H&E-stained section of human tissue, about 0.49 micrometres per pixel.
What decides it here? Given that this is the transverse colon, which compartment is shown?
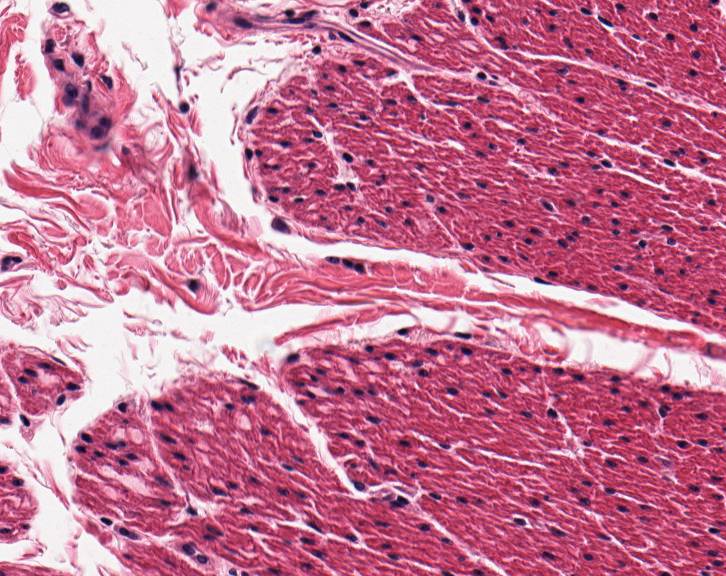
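Smooth muscle: two large bundles, upper right and lower half, with a band of connective tissue running between them from left toward right. Cells elongated, roughly parallel along each bundle; cytoplasm deep pink, no cross-striations.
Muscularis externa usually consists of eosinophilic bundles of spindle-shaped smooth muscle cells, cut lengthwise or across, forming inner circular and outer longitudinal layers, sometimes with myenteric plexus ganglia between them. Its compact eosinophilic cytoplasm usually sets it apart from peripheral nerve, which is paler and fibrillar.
Smaller muscle bundle at the left edge, lower half.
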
